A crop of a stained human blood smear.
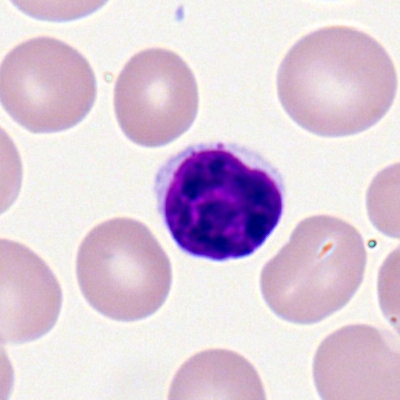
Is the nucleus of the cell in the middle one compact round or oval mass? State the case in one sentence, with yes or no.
Yes, there is one compact round or oval nucleus in this cell.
